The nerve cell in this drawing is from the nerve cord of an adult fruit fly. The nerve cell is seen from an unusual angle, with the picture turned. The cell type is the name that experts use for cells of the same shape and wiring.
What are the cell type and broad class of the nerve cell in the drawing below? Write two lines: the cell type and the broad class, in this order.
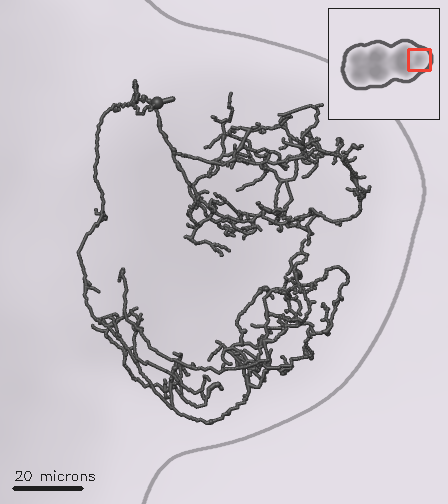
INXXX377
nerve-cord intrinsic neuron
